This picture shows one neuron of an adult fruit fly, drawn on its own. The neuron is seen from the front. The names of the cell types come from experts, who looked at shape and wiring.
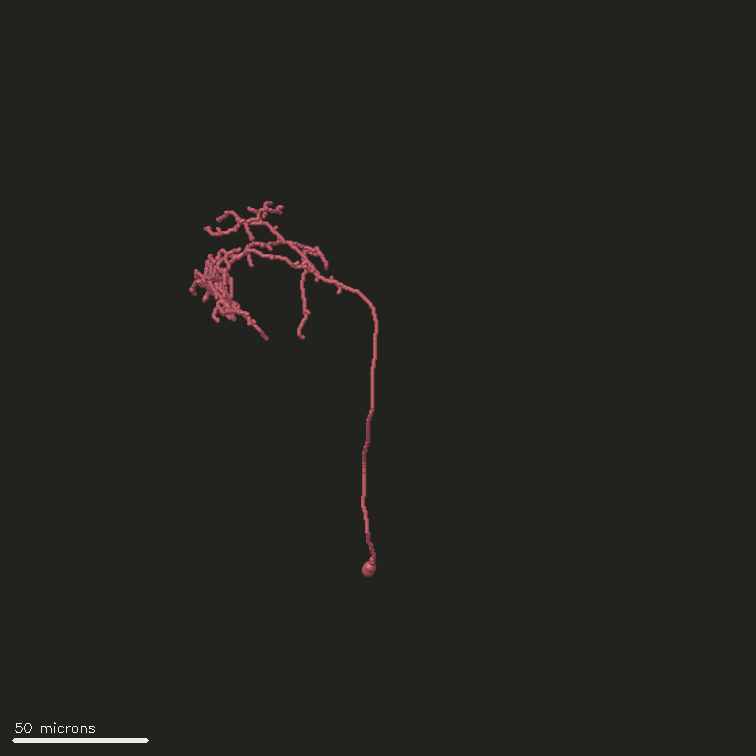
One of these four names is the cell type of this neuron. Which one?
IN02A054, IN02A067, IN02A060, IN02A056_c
IN02A060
